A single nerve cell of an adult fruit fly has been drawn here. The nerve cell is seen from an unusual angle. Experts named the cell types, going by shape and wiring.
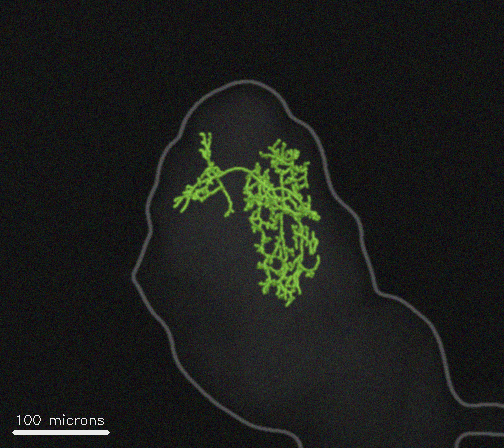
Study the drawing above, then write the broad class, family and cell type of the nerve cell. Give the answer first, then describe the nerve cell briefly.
It is a visual projection neuron. Its family is hemilineage VPNp&v1_ventral. It is of cell type LT74. Its cell body lies in the middle of the picture. By the scale bar it is about 180 microns tall in this view.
